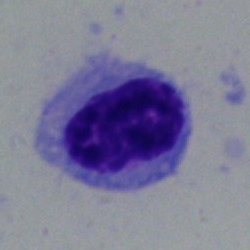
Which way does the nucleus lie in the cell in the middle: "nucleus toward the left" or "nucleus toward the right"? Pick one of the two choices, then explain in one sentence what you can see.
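Nucleus toward the right. The nucleus sits off-centre, toward the right side of the cell.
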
